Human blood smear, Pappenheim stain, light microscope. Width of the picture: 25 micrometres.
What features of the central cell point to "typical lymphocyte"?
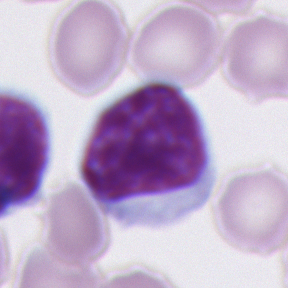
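In this typical lymphocyte, the nucleus fills most of the cell and leaves only a scant rim of cytoplasm.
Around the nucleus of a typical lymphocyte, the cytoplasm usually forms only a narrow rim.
The scant rim seen here goes with that. The cytoplasm is pale blue. The nucleus is a single rounded mass without lobes. The outline of the cell is smooth, with no surface projections.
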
